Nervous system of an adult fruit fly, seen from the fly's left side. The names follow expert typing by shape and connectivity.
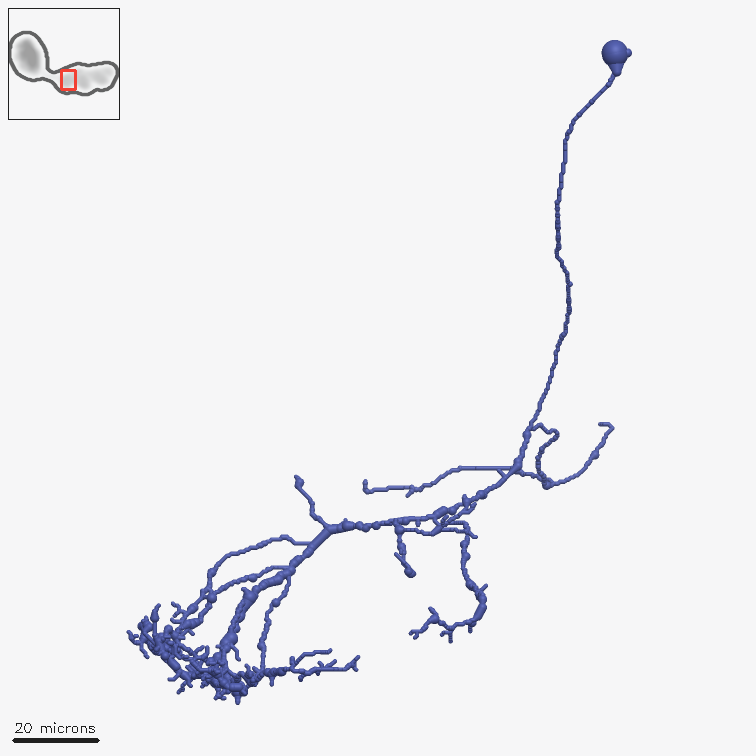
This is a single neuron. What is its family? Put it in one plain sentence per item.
The family is hemilineage 23B.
